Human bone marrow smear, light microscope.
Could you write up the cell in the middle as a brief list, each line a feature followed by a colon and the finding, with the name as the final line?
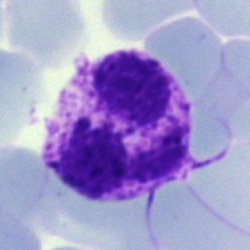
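Shape: roughly round, I'd say, with a ragged, granular edge at upper left
Nucleus: two large lobes, one upper right, one lower left
Chromatin: dark purple, densely clumped, as far as I can see
Granules: purple to magenta, I'd call them
Name: basophil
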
